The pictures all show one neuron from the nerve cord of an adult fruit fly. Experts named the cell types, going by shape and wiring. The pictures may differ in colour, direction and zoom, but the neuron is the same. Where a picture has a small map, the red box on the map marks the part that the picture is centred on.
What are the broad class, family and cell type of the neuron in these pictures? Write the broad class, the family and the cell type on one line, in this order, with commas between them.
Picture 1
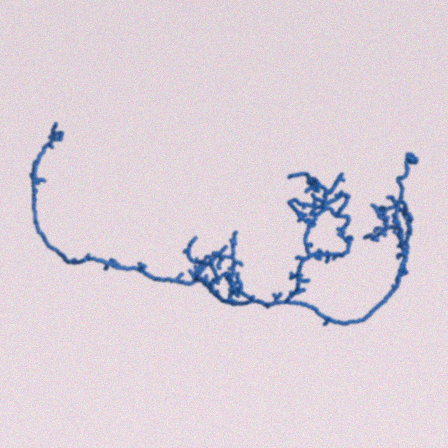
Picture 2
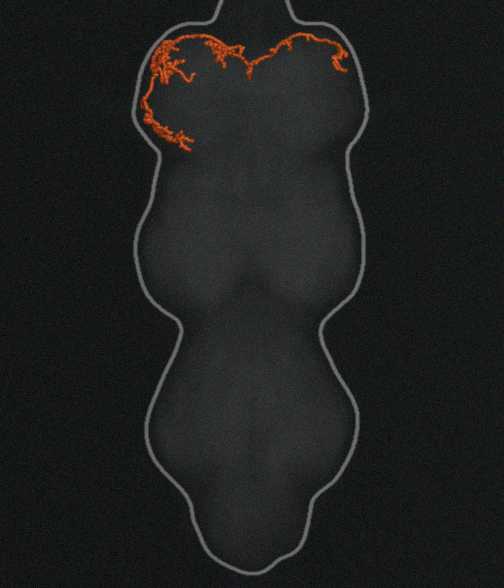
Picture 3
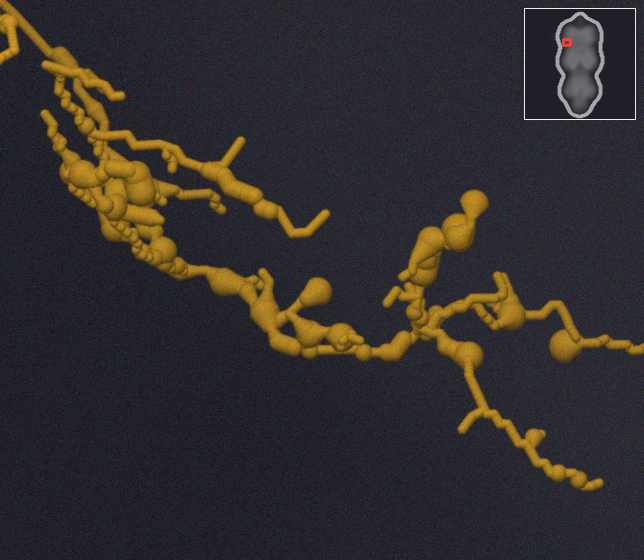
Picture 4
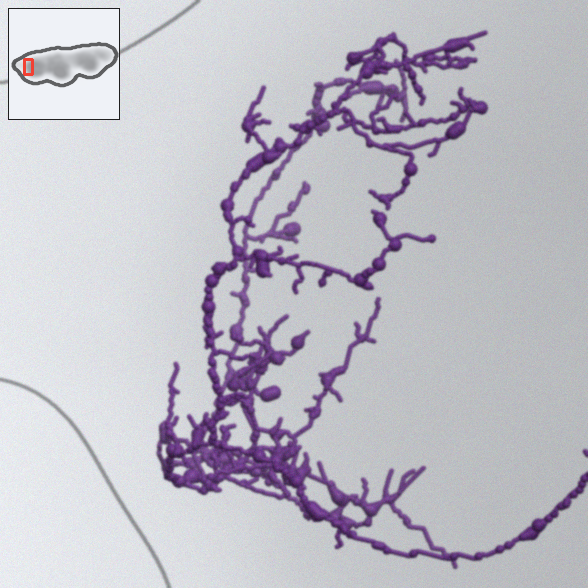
nerve-cord intrinsic neuron, hemilineage 19A, IN19A098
